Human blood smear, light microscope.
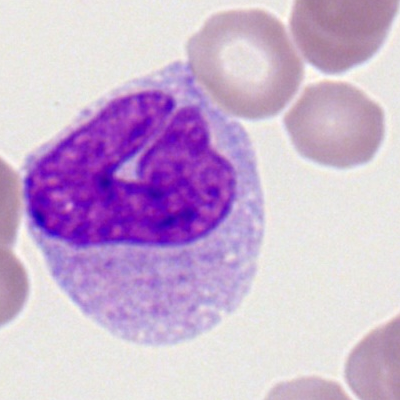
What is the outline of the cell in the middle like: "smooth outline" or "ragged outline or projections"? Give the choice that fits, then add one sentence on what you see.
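Smooth outline. The cell outline is a rounded oval with a smooth border.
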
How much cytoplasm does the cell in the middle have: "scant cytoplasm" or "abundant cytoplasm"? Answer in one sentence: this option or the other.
It is abundant cytoplasm that surrounds the nucleus of this cell.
